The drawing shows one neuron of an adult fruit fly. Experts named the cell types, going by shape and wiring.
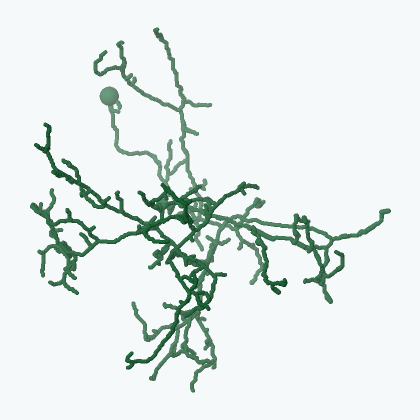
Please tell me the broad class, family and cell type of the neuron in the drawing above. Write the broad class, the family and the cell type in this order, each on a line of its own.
nerve-cord intrinsic neuron
hemilineage 20A.22A
IN20A.22A017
